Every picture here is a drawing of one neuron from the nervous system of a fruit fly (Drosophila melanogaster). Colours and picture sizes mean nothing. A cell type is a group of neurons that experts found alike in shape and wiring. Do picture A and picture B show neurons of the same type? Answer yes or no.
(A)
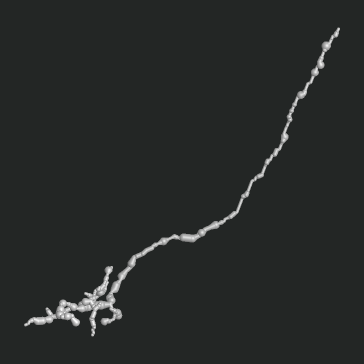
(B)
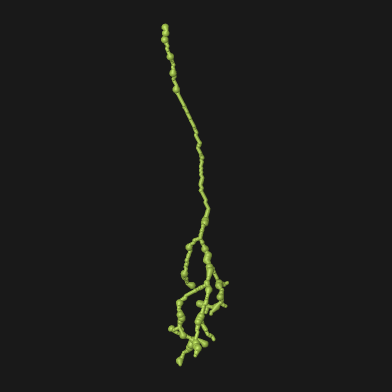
yes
